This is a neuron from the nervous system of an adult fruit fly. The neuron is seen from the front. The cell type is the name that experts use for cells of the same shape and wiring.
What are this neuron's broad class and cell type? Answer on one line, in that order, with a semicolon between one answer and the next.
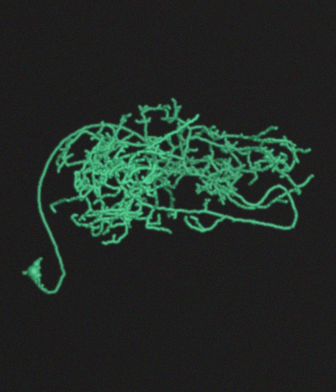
central-brain intrinsic neuron; SLP066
